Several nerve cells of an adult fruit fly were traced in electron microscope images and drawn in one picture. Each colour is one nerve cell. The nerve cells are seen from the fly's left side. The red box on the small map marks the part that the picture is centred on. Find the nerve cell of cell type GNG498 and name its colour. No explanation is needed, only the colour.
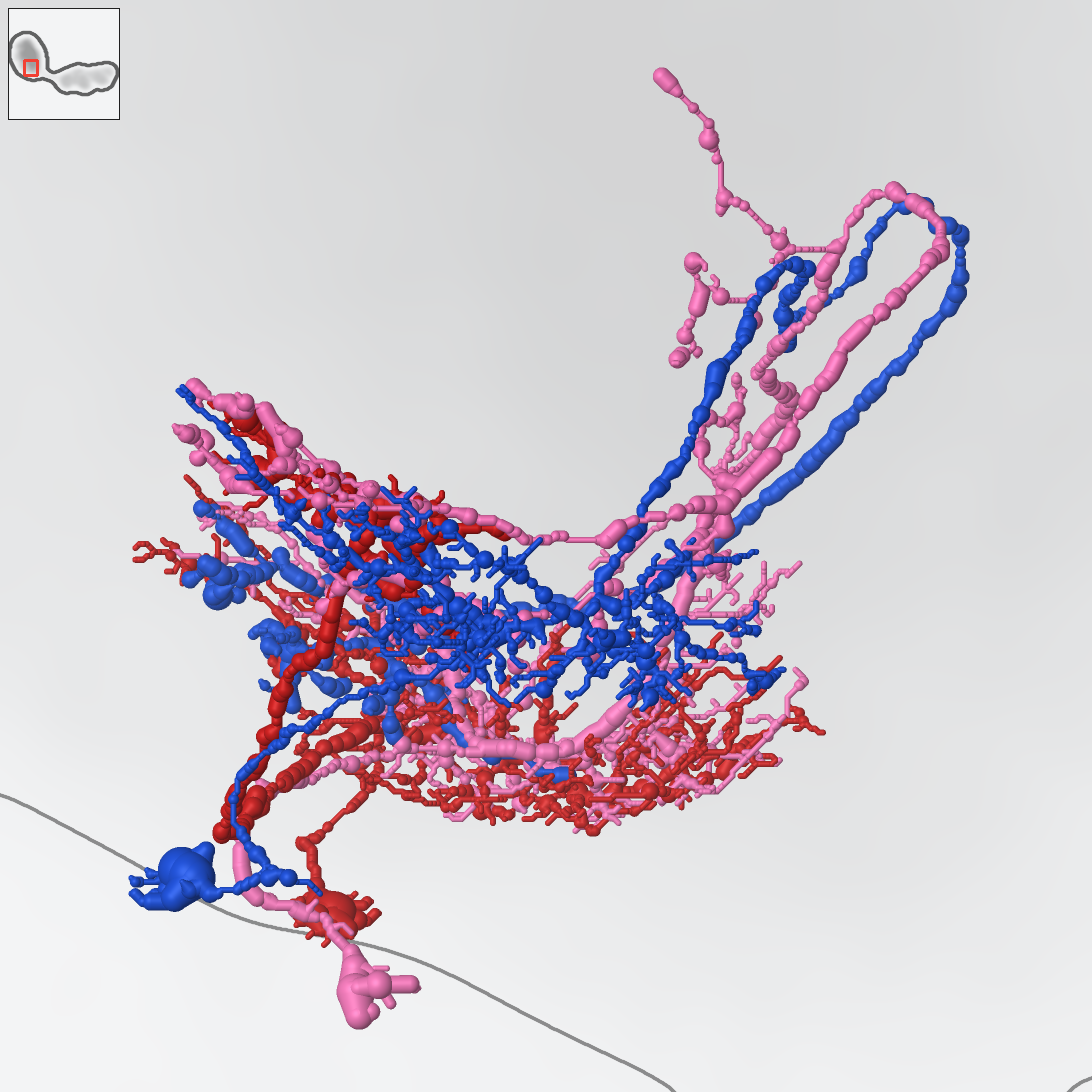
pink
